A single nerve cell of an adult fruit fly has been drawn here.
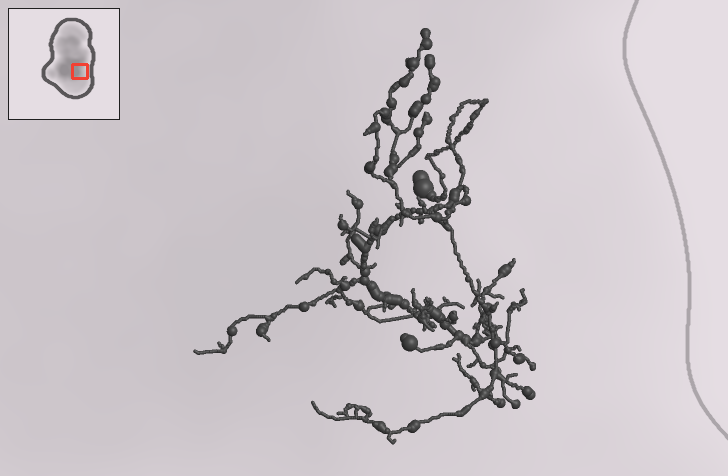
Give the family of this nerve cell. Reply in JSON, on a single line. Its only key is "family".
{"family": "hemilineage 09A"}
